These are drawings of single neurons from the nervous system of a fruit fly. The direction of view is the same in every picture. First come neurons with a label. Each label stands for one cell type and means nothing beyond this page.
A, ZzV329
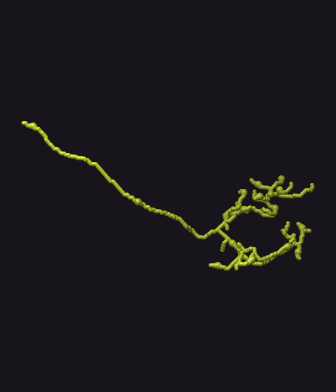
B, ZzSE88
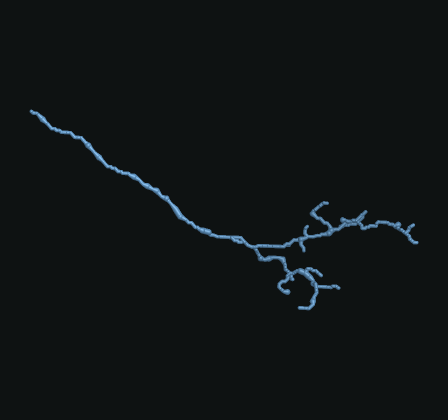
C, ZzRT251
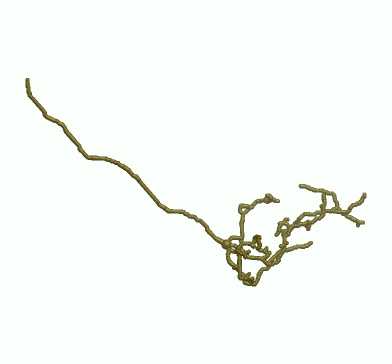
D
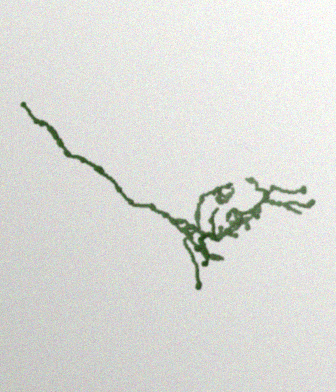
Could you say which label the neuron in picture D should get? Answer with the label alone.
ZzRT251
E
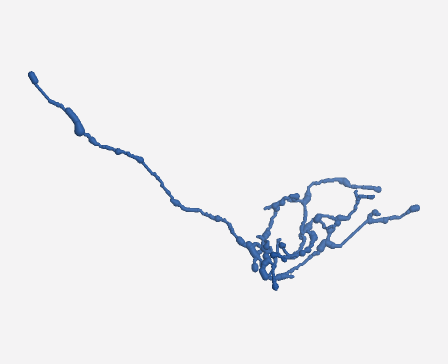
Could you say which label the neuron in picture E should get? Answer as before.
ZzRT251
